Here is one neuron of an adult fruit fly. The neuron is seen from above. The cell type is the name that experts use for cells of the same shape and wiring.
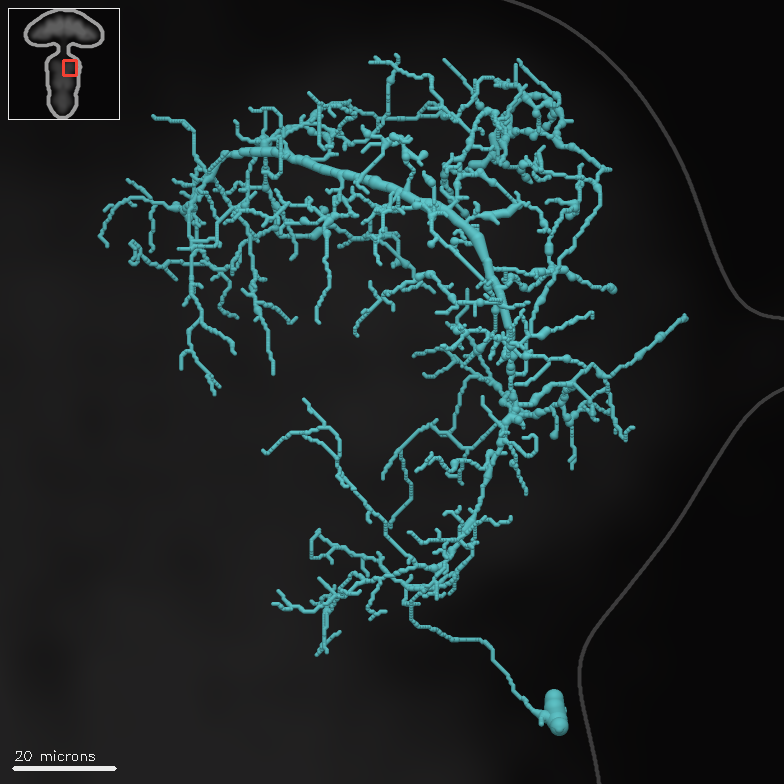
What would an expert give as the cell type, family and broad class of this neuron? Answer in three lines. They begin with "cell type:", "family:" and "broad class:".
cell type: IN03A022
family: hemilineage 03A
broad class: nerve-cord intrinsic neuron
